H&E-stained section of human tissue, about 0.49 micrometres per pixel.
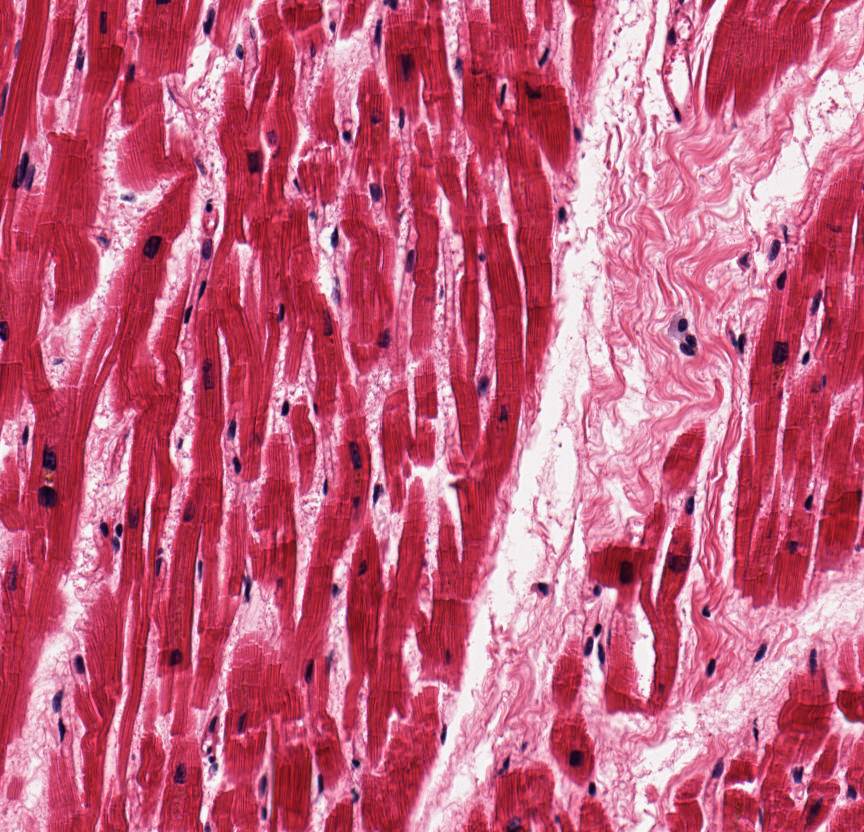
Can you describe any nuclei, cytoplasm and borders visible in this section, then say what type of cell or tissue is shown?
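Deep red muscle fibres occupy the left two-thirds of the field, running mostly from top to bottom. Fine transverse cross-striations mark their length, and the fibres branch and join neighbours. Through the right part of the field runs a band of loose, wavy, pale pink collagen fibres. The section is of the left ventricle of the heart.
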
